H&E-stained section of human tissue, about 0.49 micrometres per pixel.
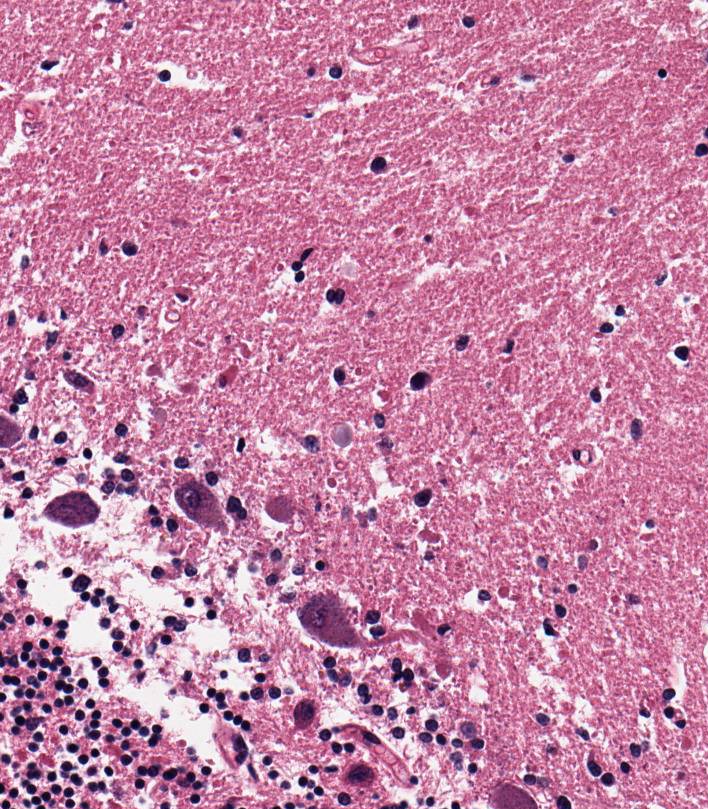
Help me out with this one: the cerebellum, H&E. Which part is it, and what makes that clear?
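The molecular layer is the pink fibrillary neuropil in the upper and right part, holding sparse, scattered small dark nuclei.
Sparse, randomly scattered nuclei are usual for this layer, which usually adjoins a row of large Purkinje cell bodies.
A single row of large neurons with purplish cytoplasm separates it from the dense band of small dark nuclei at lower left.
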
